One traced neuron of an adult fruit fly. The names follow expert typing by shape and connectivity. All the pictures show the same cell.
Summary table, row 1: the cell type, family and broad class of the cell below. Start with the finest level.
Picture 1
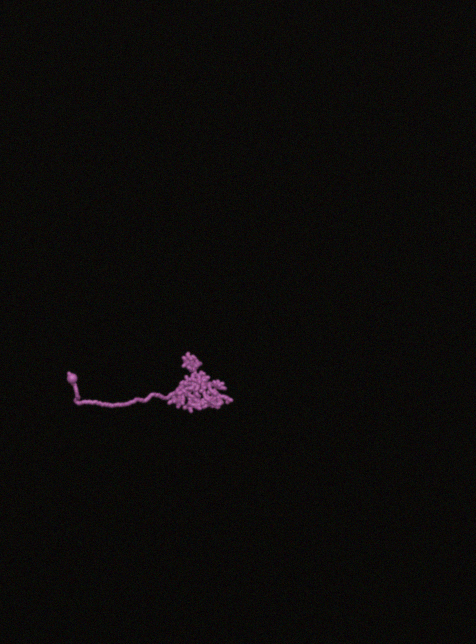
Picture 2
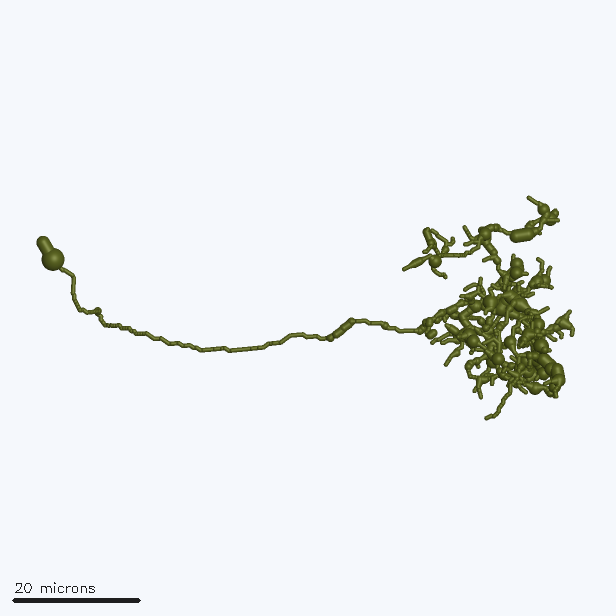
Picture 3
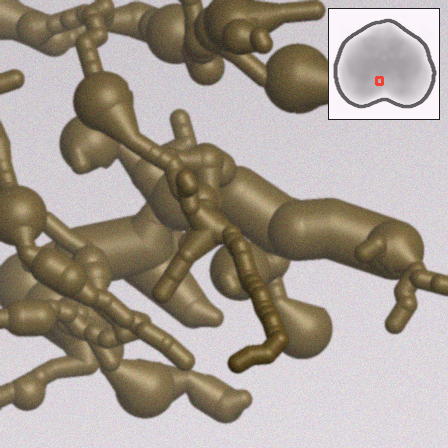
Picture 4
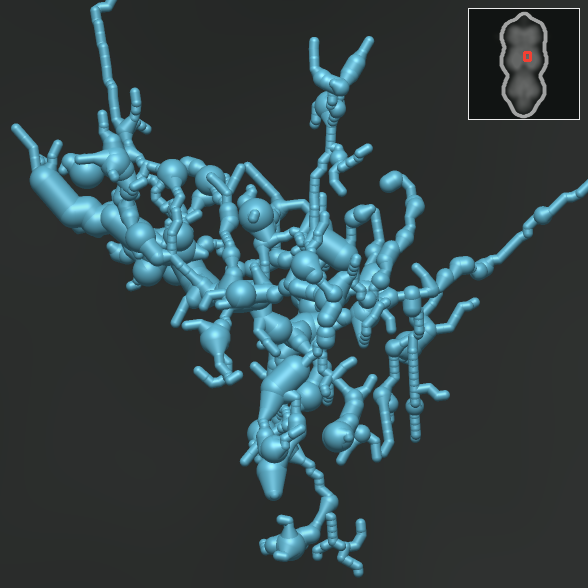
IN09A087; hemilineage 09A; nerve-cord intrinsic neuron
